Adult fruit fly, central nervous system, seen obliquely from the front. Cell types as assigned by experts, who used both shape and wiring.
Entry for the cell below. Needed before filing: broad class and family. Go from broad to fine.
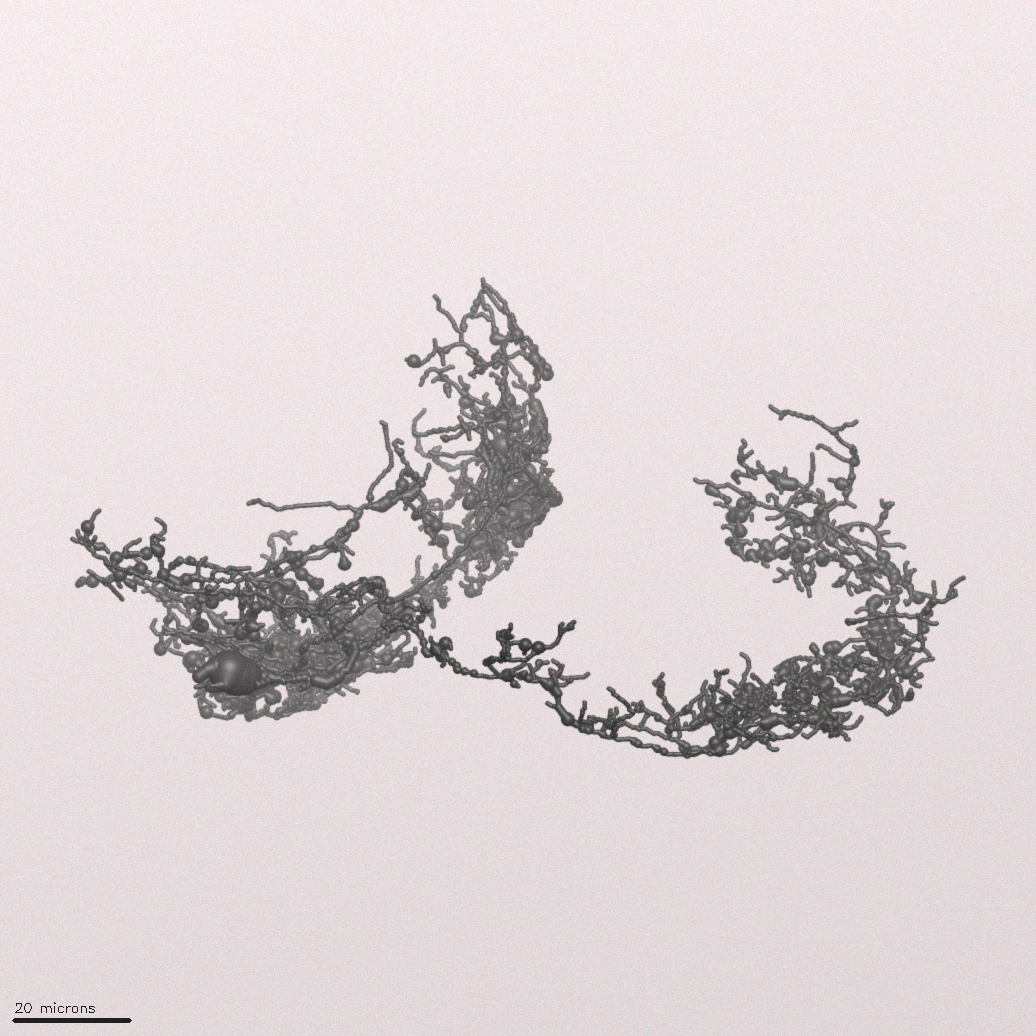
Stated: nerve-cord intrinsic neuron; hemilineage 01B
